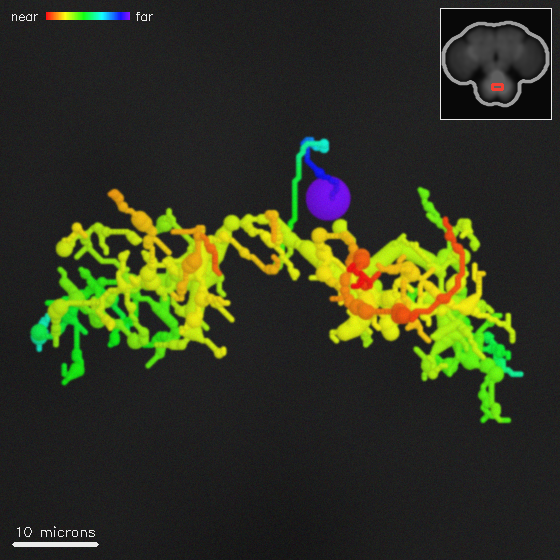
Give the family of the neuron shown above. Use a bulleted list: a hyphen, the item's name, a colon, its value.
- family: hemilineage 00A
